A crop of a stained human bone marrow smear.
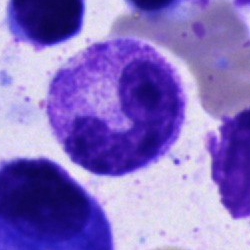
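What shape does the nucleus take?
It looks indented into a horseshoe, curving along the right and lower side of the cell.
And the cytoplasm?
Lilac-pink, filling the upper left, and full of fine purple granules.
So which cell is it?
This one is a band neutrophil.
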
